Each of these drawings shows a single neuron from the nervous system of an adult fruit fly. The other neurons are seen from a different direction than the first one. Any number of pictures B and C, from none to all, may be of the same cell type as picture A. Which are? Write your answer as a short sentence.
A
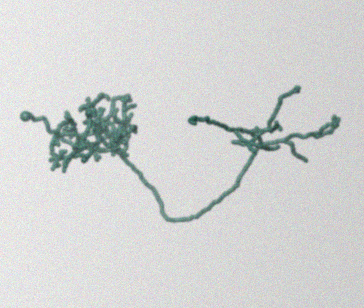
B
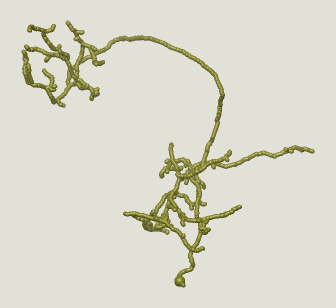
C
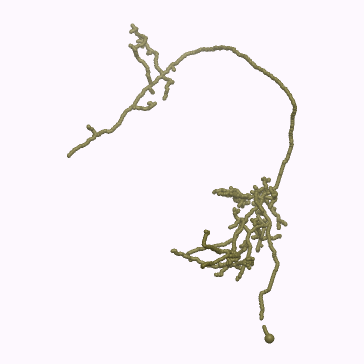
Picture C is of the same cell type.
